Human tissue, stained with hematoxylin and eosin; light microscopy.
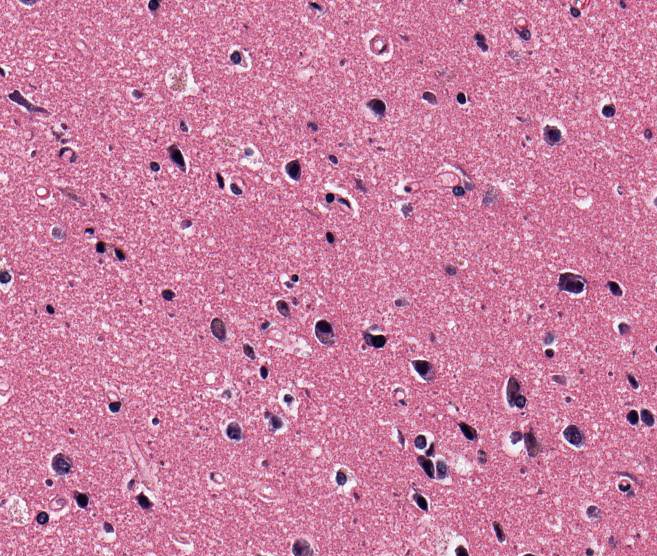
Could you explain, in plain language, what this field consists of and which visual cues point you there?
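What you have here is cerebral cortex. Start with the background: uniform, finely granular pink, cells lying singly, no organised units.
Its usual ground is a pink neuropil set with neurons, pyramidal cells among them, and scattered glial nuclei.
The neurons have angular, triangular bodies, many shrunken and darkly stained with haematoxylin. Between them lie small round dark nuclei with little visible cytoplasm.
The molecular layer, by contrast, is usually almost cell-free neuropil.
Neuronal cell bodies scattered across this field rule that layer out.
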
